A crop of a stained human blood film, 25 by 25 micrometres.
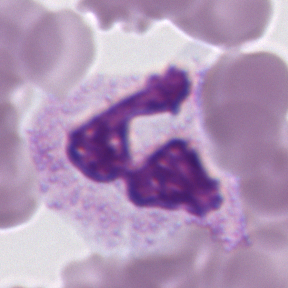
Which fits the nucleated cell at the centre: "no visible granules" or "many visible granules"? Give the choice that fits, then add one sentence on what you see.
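Many visible granules. Fine violet granules are scattered evenly through the whole cytoplasm.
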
